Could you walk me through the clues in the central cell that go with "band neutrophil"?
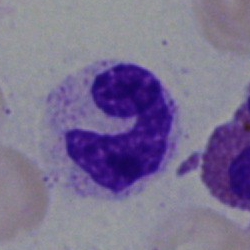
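What fits the band neutrophil here is above all its nucleus: a curved band bent into a C shape, with the hollow of the curve opening toward the left.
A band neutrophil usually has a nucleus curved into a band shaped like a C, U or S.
Around the nucleus, the cytoplasm is pale greyish-lilac, with fine pinkish-violet granules scattered through it.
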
